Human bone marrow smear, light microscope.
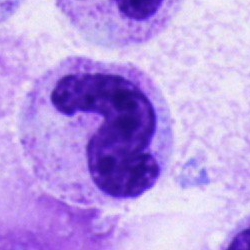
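Band neutrophil at the centre of the field. Checking in turn: the outline is roughly round; the nucleus is a single unsegmented band bent into a hook; no nucleoli are visible; and the cytoplasm is pale lilac-grey rather than deep blue.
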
